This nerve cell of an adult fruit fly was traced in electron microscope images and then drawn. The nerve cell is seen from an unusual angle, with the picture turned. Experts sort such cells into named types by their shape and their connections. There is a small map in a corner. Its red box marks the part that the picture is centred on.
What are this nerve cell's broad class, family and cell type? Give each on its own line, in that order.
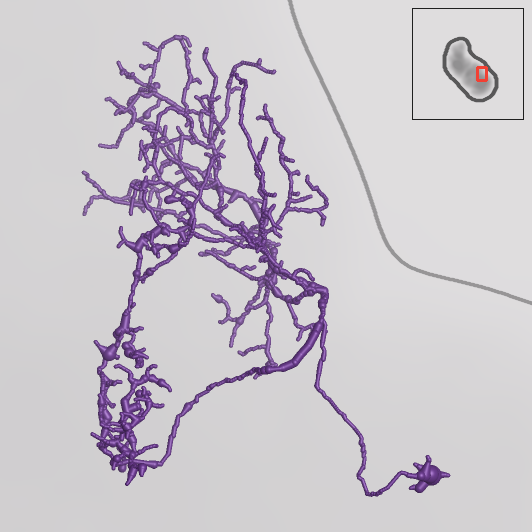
central-brain intrinsic neuron
hemilineage SMPad3
SMP119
